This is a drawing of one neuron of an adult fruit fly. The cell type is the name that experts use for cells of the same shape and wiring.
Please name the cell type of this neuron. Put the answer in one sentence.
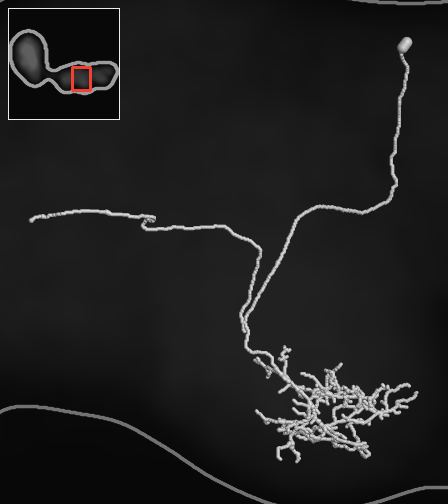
The cell type is IN23B085.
